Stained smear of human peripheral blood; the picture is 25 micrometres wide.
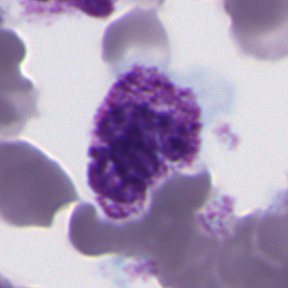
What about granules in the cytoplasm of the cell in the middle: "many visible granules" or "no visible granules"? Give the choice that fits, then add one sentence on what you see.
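Many visible granules. The cell is packed with coarse dark purple granules.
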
